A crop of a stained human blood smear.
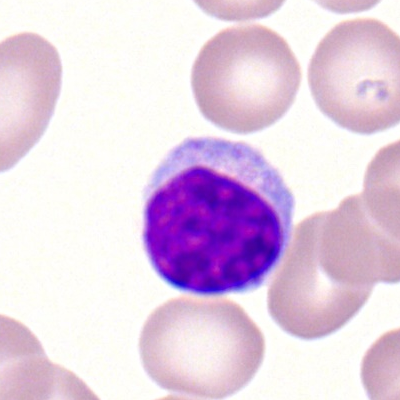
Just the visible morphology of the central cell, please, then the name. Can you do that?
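Most of the cell is filled by the nucleus, which lies toward the lower part of the cell. Its chromatin is dark purple and coarsely clumped. The cytoplasm is pale blue and forms its widest band above the nucleus. The cell is a lymphocyte.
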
